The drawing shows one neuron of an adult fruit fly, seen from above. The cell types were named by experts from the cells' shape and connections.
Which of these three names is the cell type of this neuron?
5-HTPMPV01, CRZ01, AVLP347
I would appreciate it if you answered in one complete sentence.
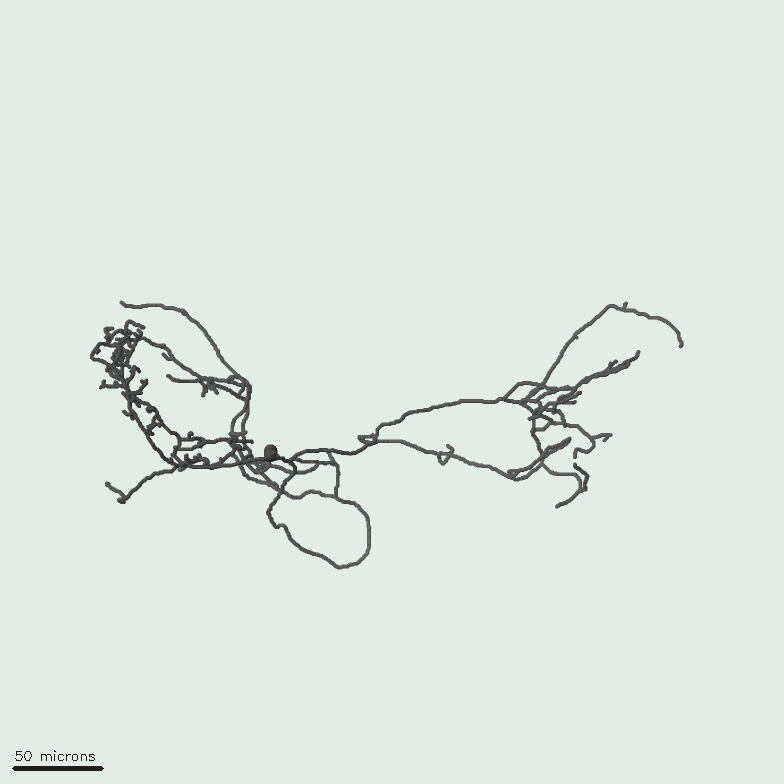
A cell of type CRZ01 is what this neuron is.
